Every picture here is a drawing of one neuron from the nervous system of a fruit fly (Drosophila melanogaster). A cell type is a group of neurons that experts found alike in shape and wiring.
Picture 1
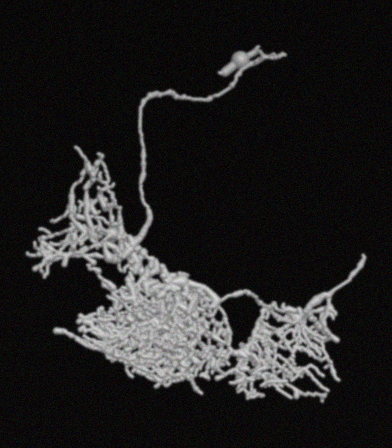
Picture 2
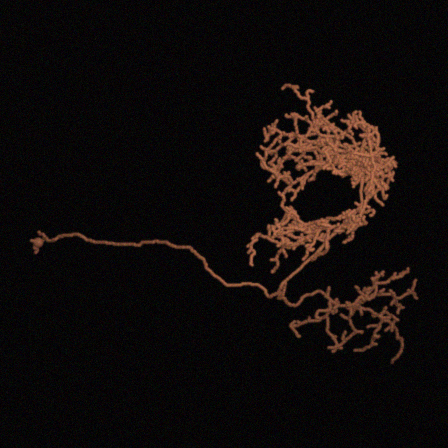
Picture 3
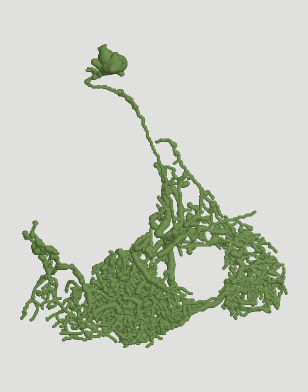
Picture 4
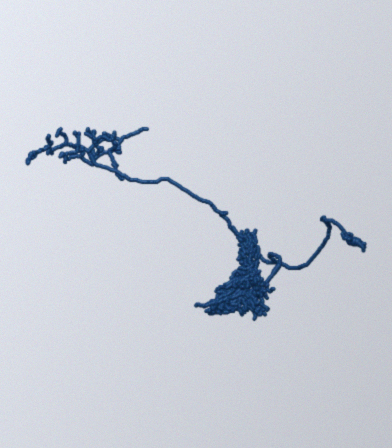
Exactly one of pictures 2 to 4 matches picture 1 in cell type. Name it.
Picture 3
